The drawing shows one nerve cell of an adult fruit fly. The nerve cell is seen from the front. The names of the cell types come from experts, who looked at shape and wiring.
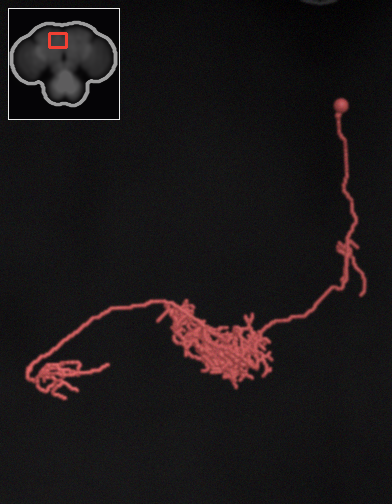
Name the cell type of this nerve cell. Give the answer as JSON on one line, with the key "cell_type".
{"cell_type": "PFR_a"}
